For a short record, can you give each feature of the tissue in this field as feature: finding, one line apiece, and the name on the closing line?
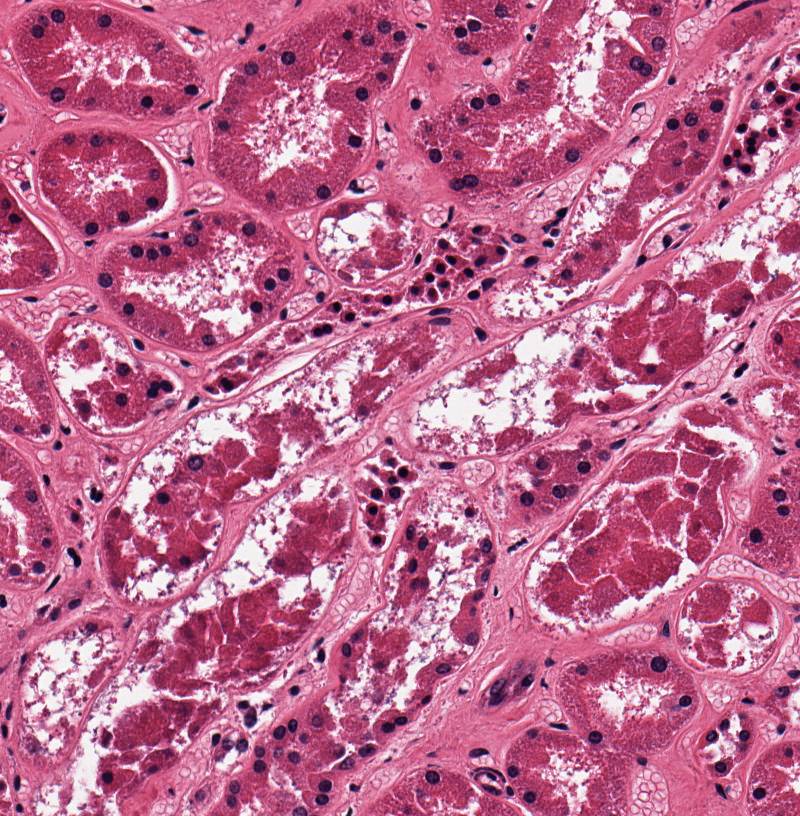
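Arrangement: closely packed tubules, round, oval and elongated profiles
Lining: single layer of cells, abundant granular deep pink cytoplasm
Nuclei: small, round, dark, mostly toward the outer edge of each tubule
Stroma: scant, pink, thin strips with scattered flattened dark nuclei
Name: renal cortex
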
